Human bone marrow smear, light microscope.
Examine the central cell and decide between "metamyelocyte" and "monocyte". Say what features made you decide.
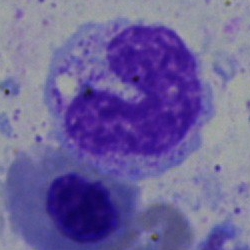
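This is a monocyte. What decides it is the colour of the cytoplasm, which here is pale grey-blue.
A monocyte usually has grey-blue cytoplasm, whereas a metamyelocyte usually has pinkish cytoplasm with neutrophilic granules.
Beyond that, the nucleus is deeply indented with its notch opening towards the left, fine purple granules are scattered through the cytoplasm, and a clear, unstained space lies in the cytoplasm on the left beside the notch.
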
